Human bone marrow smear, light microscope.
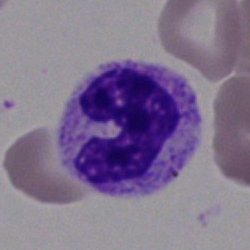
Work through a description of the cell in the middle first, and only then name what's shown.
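The nucleus is curved into a C shape, with its notch opening to the left. Its chromatin is dark purple and coarsely clumped. A moderate rim of pale lilac cytoplasm surrounds the whole nucleus. The cell is a band neutrophil.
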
